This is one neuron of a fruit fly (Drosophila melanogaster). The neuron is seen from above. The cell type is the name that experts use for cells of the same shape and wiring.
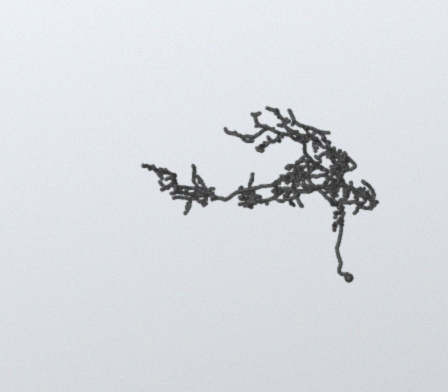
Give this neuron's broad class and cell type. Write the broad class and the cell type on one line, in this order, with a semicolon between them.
central-brain intrinsic neuron; SIP109m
